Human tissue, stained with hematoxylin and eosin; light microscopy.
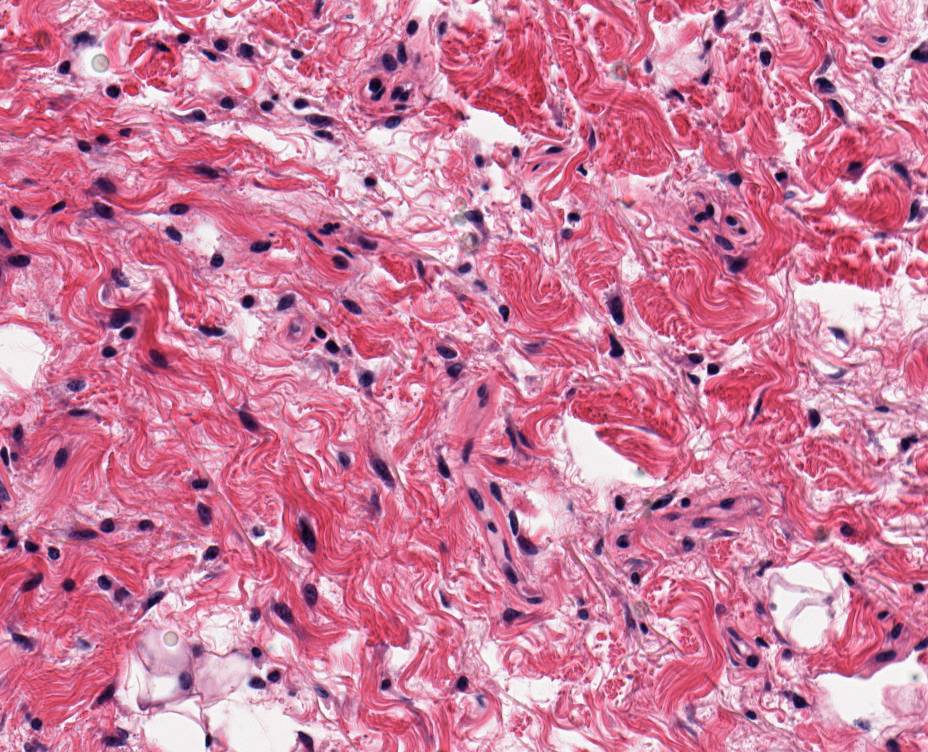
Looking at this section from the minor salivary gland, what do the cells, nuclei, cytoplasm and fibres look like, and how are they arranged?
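Look at how many of the collagen bundles follow a wavy course. Between them sit fibroblasts with small, dark, oval to spindle-shaped nuclei and little visible cytoplasm. Those nuclei are scattered singly, not in sheets or clusters. And there's no epithelium anywhere.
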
